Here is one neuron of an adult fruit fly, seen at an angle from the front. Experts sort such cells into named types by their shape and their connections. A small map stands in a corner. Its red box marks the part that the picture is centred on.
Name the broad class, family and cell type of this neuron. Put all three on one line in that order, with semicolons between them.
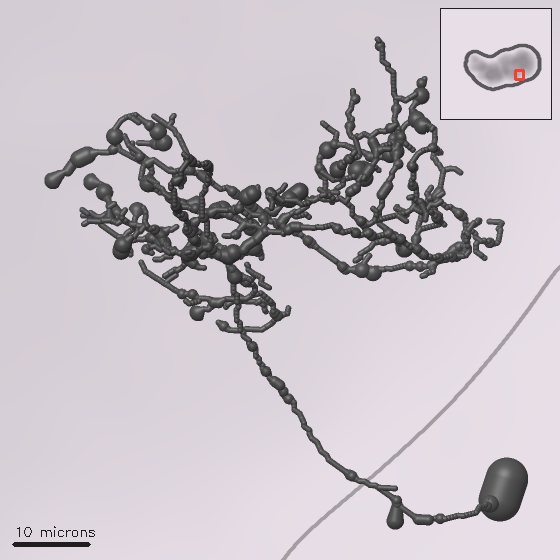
central-brain intrinsic neuron; hemilineage TRdm; GNG320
